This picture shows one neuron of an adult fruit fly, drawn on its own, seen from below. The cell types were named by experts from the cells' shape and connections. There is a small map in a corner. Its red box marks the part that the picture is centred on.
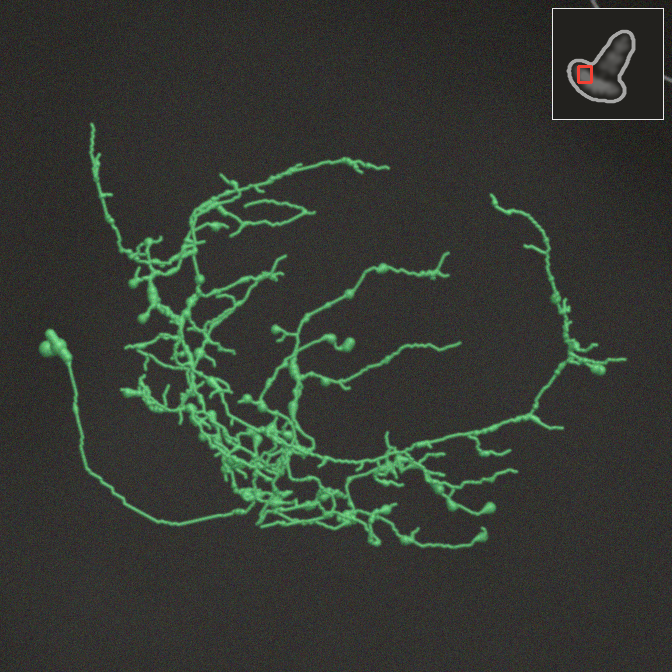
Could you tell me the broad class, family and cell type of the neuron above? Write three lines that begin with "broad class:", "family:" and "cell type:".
broad class: central-brain intrinsic neuron
family: hemilineage SLPad1_anterior
cell type: SLP153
